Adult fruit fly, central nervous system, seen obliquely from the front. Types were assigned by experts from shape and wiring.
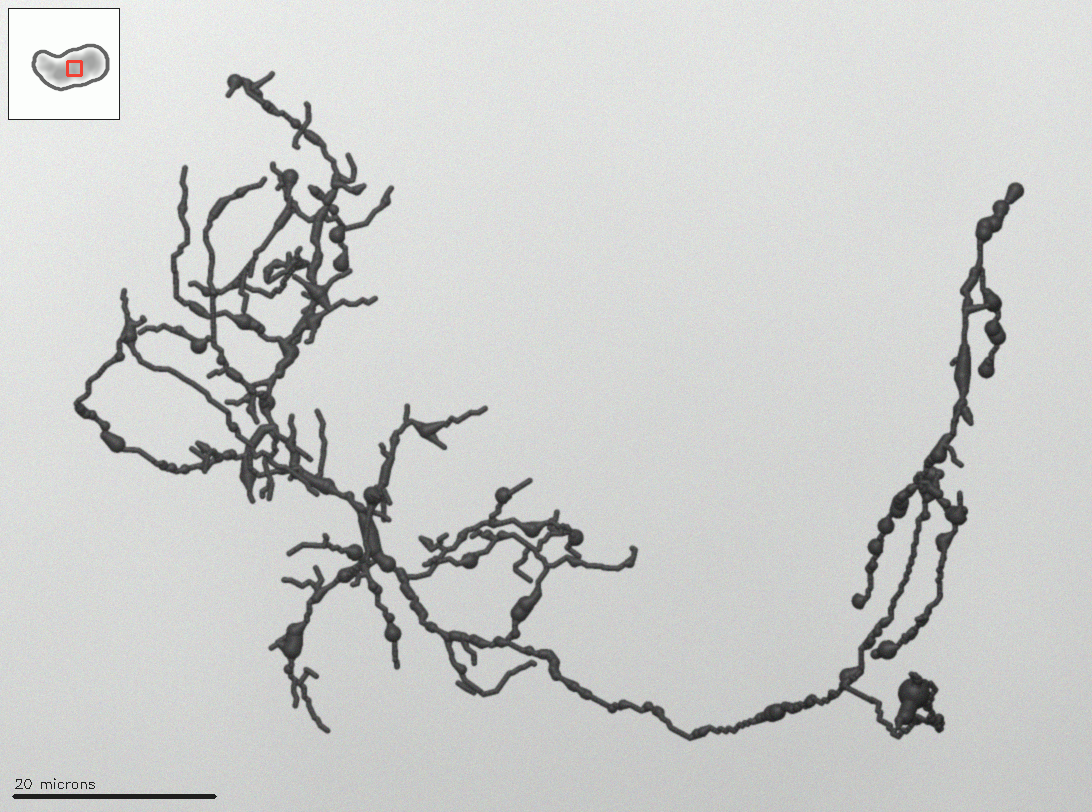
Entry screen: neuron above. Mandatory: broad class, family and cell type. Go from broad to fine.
central-brain intrinsic neuron; hemilineage LALa1_posterior; WED022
